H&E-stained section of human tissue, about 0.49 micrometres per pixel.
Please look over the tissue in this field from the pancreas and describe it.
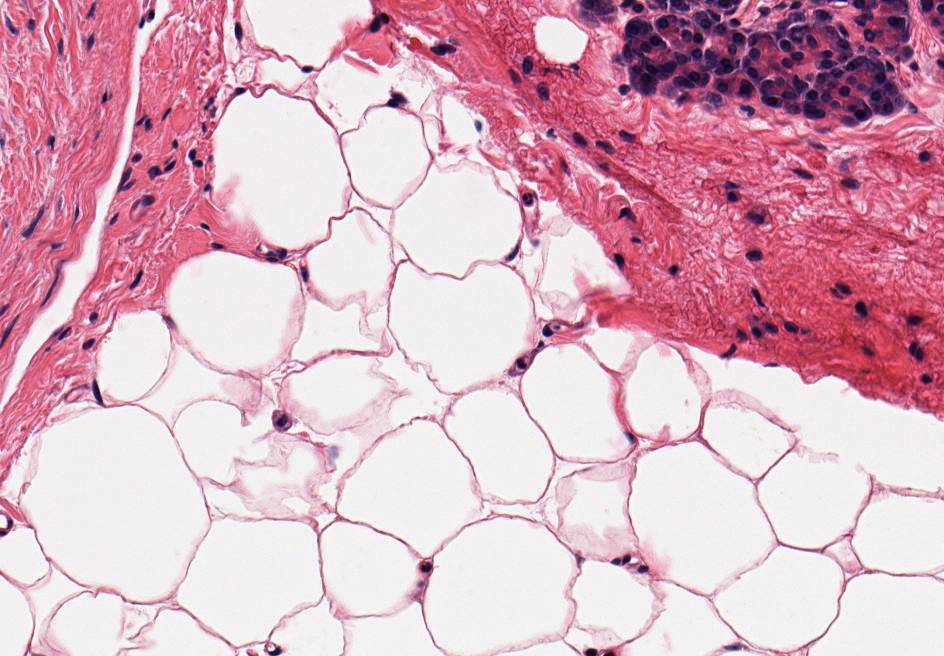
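Fat fills the lower and central field, with pink fibrous tissue along the upper left and upper right. The few adipocyte nuclei are small, dark and pressed flat at the cell edges. A cluster of closely packed dark purple nuclei lies in the upper right corner.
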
